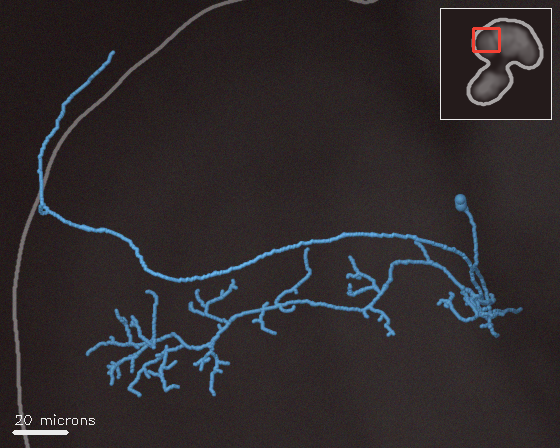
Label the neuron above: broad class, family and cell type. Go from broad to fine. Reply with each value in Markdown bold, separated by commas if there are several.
**optic-lobe intrinsic neuron**, **Lat**, **Lat3**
